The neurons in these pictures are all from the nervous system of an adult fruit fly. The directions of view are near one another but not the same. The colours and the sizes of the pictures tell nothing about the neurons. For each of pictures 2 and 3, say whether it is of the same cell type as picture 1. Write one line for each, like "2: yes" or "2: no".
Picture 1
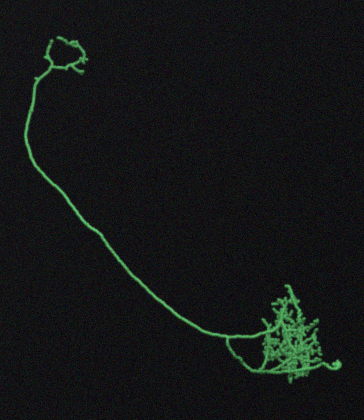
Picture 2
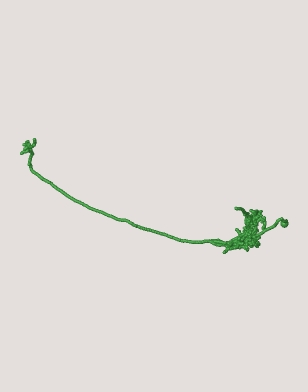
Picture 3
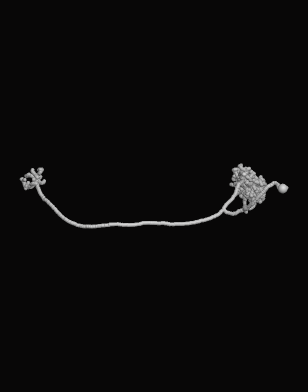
2: no
3: yes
